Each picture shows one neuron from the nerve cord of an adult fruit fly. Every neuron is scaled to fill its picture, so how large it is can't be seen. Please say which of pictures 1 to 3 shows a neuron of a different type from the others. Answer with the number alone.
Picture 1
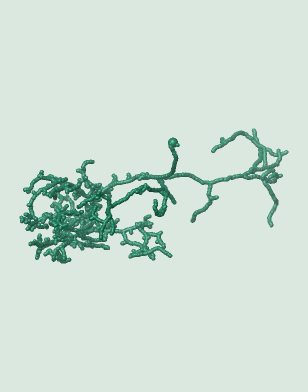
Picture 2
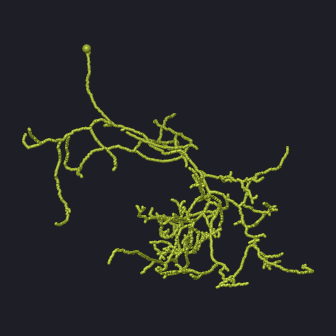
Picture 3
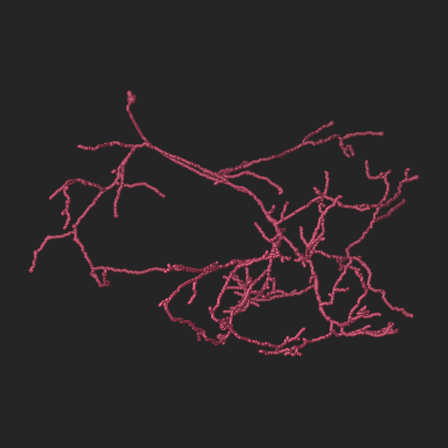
1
